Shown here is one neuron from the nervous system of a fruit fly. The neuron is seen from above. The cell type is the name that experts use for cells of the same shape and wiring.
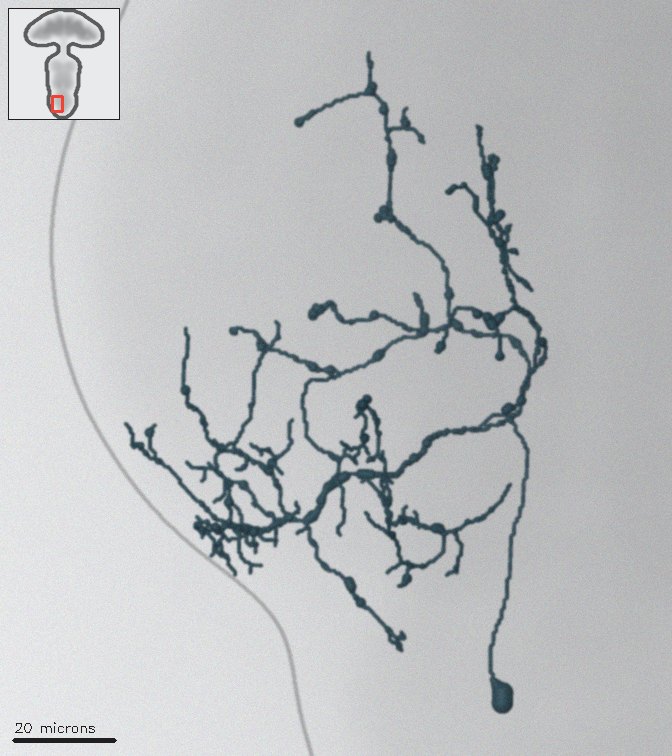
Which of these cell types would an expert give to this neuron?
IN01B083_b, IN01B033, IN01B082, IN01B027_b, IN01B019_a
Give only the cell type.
IN01B027_b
